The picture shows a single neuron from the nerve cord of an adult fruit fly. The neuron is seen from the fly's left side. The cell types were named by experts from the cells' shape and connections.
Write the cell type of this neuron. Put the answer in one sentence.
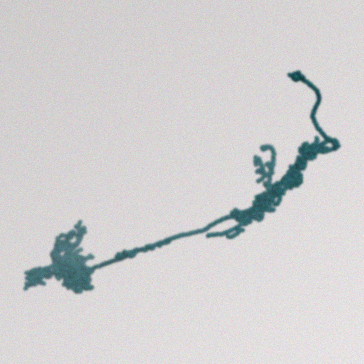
The cell type is INXXX201.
